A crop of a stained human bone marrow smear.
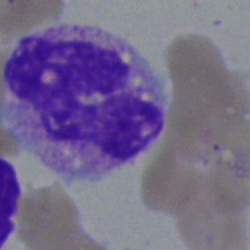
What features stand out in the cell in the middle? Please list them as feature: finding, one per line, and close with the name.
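Nuclear shape: irregular and folded, a cleft across its middle
Nuclear size: fills most of the cell
Chromatin: dark purple, clumped, small pale spaces scattered through
Cytoplasm: moderate rim, pale lilac
Granules: fine, faint, purplish
Name: band neutrophil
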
